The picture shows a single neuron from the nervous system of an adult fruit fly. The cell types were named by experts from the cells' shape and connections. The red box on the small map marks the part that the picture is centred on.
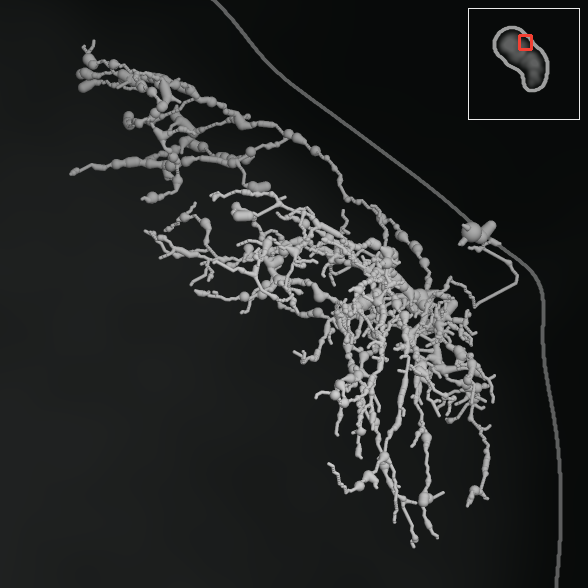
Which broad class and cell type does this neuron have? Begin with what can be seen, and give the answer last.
The cell body can be seen on the right of the picture. In this view it is about as wide as it is tall. This is a central-brain intrinsic neuron. The cell type is GNG221.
